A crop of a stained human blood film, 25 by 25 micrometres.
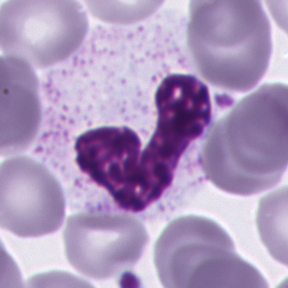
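Segmented neutrophil, the cell in the middle of this blood smear. You can see it's roughly round in outline, with dark purple, coarsely clumped chromatin. The cytoplasm is abundant and very pale, and it's widest on the upper-left side. Fine lilac-purple granules are scattered all through it.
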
